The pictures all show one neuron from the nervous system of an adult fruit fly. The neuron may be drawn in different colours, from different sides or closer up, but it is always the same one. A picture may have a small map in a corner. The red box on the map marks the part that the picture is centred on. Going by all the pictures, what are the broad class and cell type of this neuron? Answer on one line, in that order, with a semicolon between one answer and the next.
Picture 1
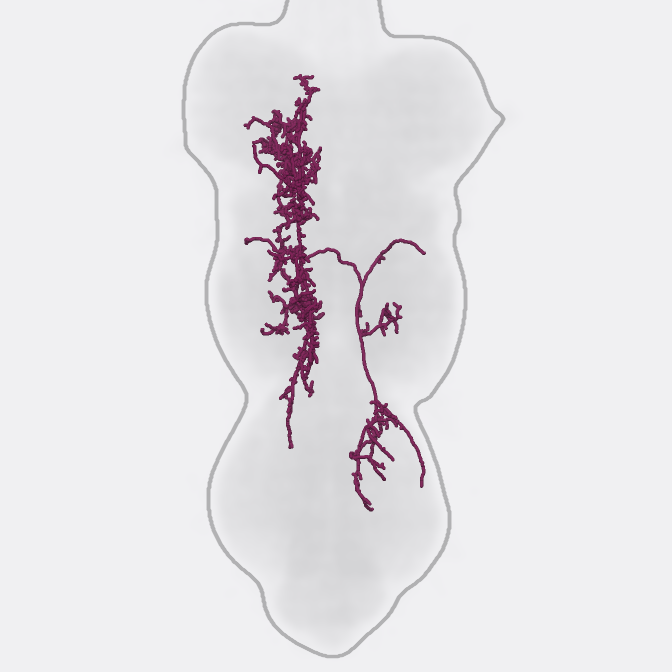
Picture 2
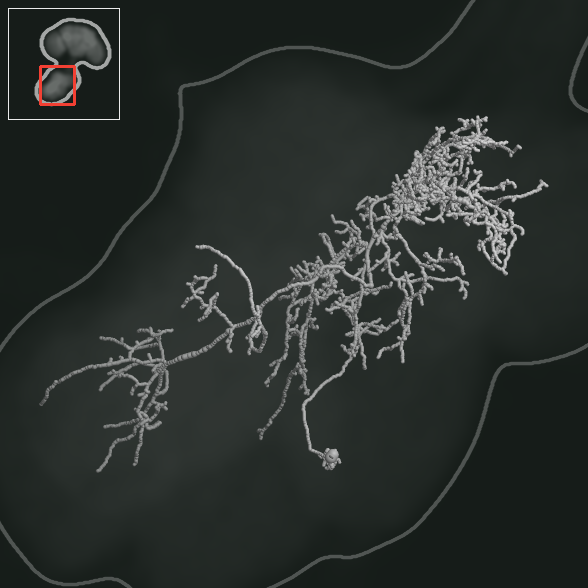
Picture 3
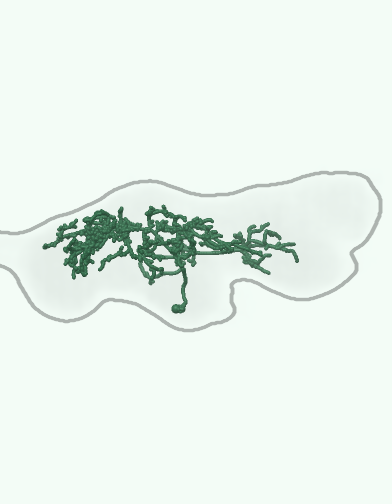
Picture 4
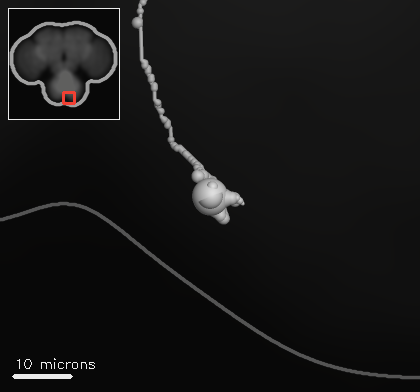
nerve-cord intrinsic neuron; INXXX023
